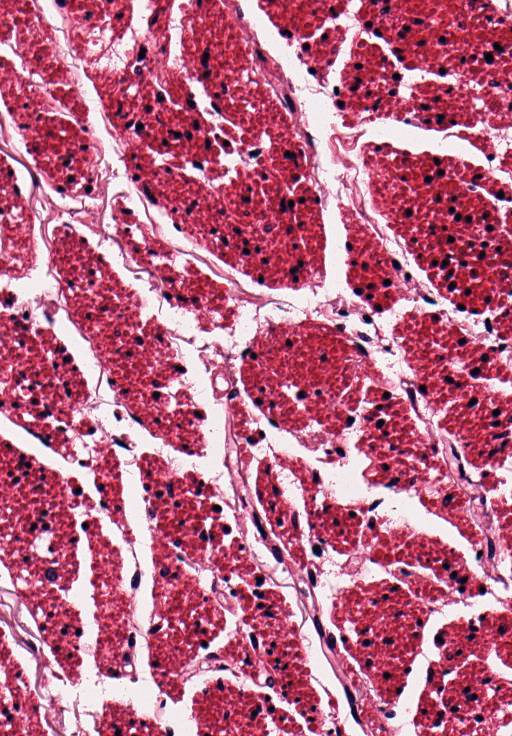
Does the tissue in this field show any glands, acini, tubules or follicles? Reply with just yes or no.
No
